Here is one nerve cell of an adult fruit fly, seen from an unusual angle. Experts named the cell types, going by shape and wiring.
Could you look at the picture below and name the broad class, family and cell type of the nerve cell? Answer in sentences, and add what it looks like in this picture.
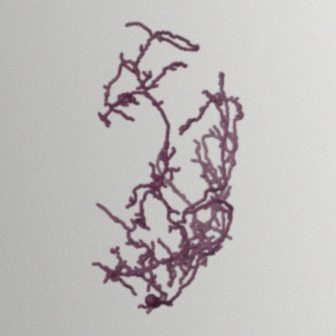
Its broad class is nerve-cord intrinsic neuron. Its family is hemilineage 16B. It is of cell type IN16B082. The cell body is at the bottom of the picture. The picture shows dozens of branch ends.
